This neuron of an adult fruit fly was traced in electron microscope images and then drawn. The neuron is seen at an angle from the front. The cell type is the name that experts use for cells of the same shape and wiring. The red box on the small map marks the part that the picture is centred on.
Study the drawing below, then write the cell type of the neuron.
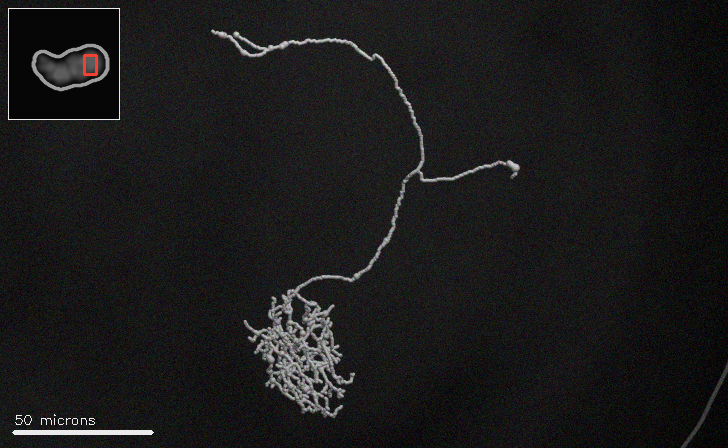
LC20a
